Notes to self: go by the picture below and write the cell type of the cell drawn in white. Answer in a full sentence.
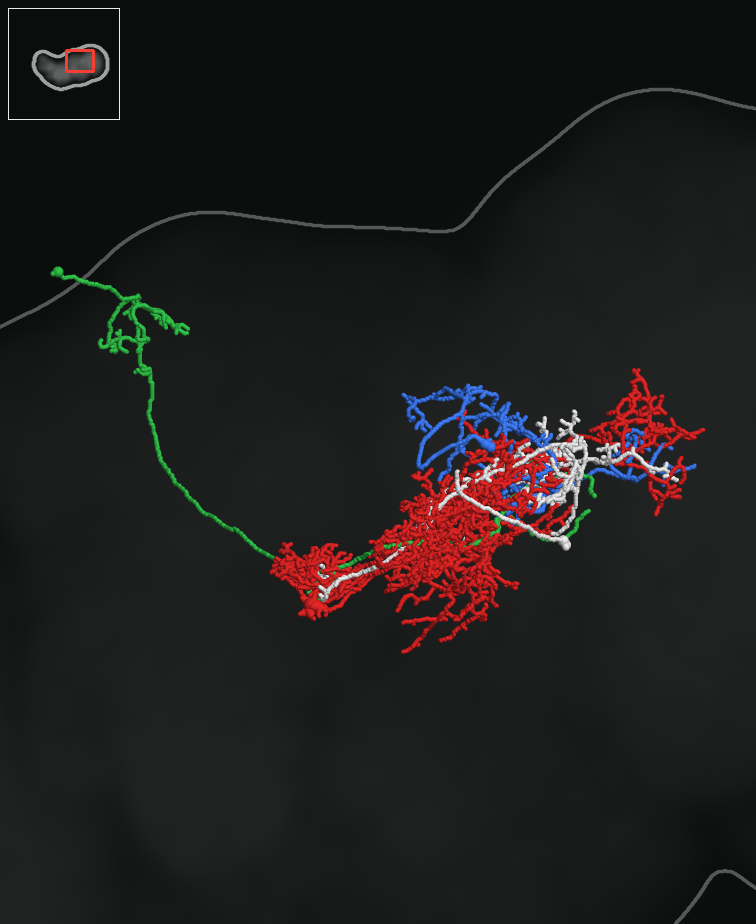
The cell type is PAM07.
